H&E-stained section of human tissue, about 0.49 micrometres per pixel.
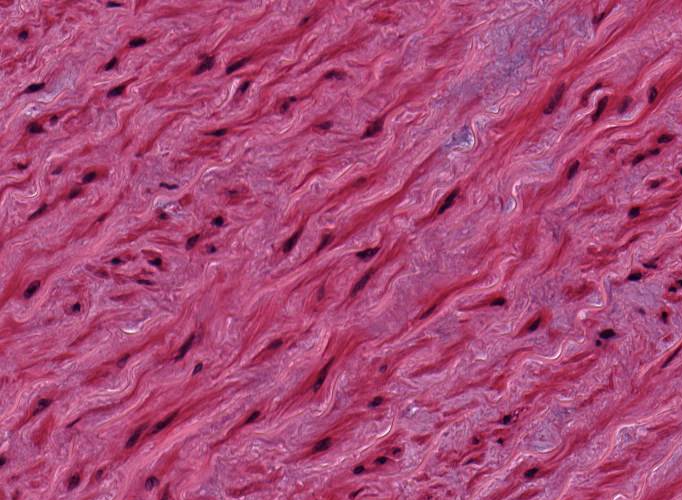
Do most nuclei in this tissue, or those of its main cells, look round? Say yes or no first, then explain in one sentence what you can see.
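No. The nuclei are dark, elongated and spindle-shaped, with their long axes lying along the fibres.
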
